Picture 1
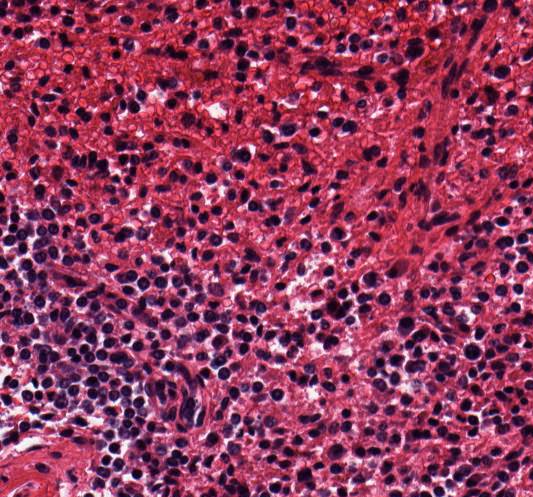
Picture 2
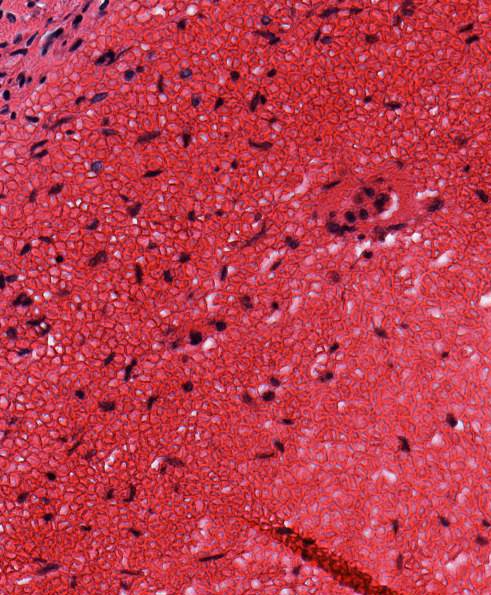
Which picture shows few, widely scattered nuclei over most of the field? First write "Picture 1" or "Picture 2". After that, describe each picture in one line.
Picture 2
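Picture 1: Cells lie in diffuse, densely packed sheets with no follicles or other organised units.
Picture 2: Small dark-staining nuclei are scattered sparsely and singly throughout the mesh.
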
